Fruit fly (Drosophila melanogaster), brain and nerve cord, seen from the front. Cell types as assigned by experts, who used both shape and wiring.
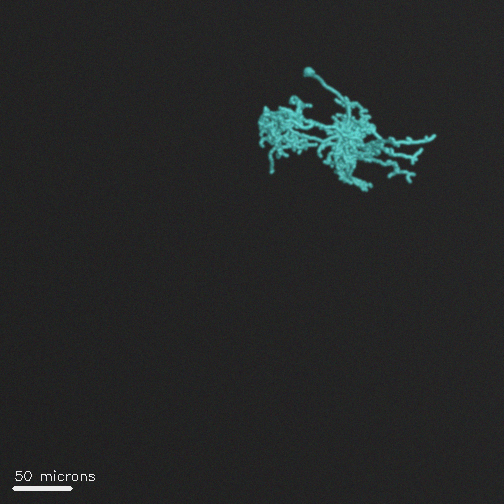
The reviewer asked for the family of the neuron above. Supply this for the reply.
hemilineage SMPpd1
